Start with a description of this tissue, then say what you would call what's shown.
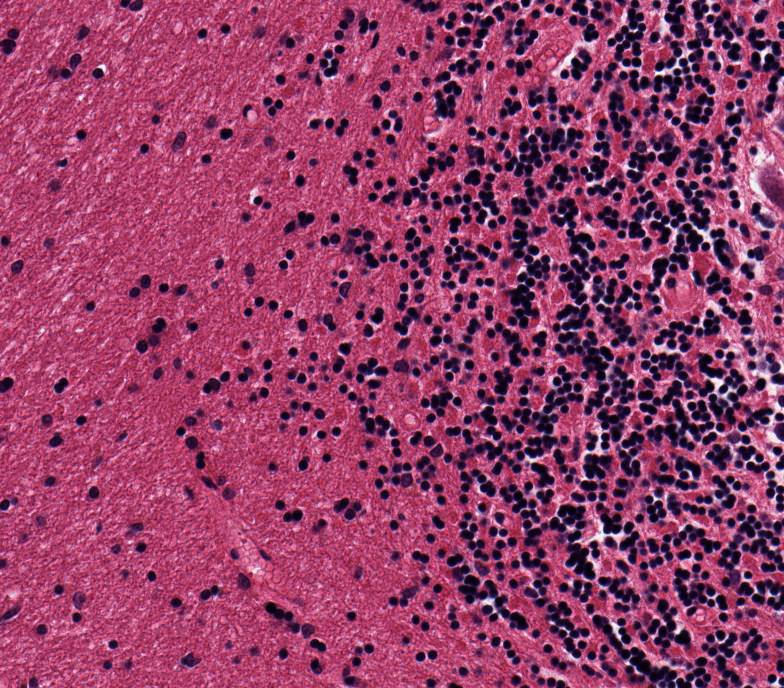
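Field split into a pale pink, sparsely nucleated left zone and a densely nucleated right zone. Right zone: crowded small round dark nuclei, very little visible cytoplasm; small irregular nucleus-free pink islands between the clusters. Thin capillary with elongated nuclei running obliquely through lower left. Tissue is cerebellum.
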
